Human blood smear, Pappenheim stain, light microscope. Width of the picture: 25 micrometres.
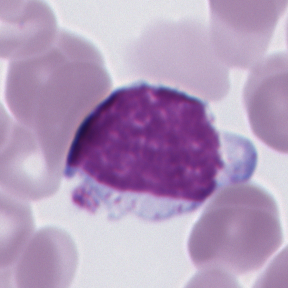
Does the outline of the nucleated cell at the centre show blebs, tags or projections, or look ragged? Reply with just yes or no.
Yes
